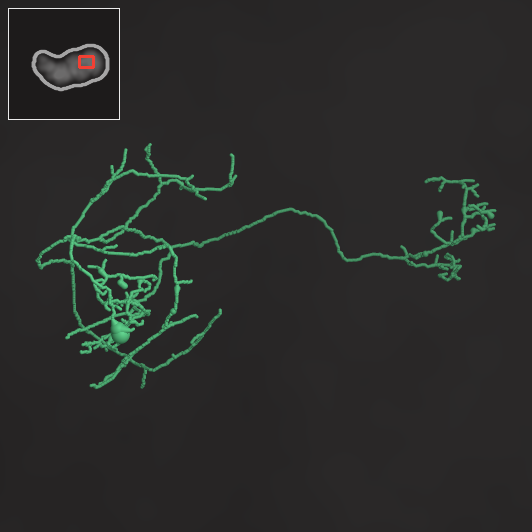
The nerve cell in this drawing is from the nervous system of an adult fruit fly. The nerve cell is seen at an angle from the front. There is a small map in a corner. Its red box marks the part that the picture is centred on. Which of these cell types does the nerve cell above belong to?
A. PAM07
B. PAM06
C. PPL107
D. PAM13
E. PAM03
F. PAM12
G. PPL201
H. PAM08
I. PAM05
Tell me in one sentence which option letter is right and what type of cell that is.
What the nerve cell is, by cell type, is PAM12, option F.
